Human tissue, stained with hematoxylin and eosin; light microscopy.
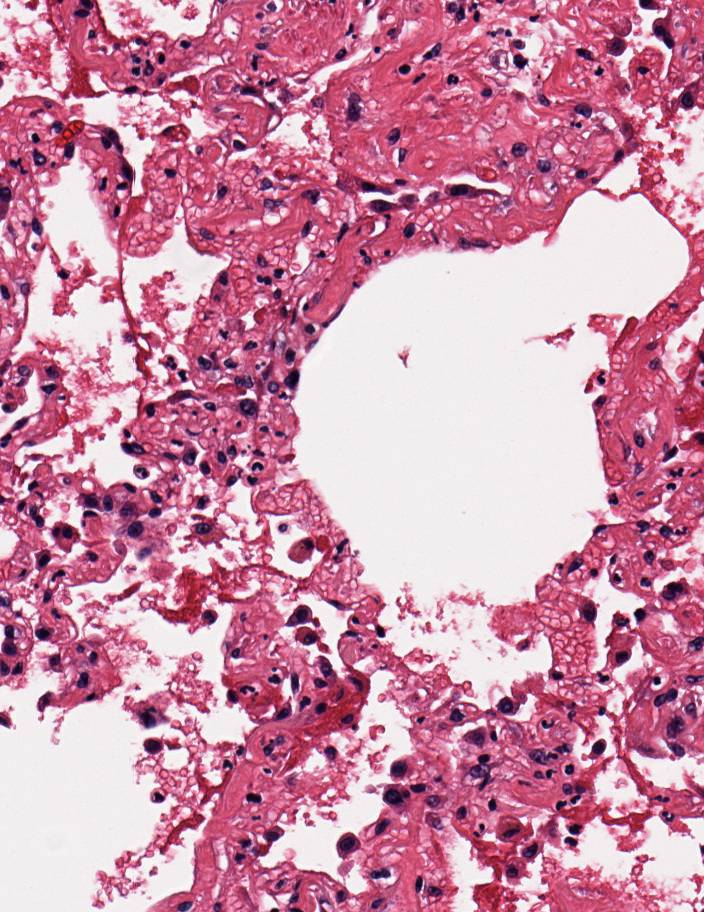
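Lung, H&E. Meshwork of walls enclosing many smaller spaces around a large space. Numerous cells with pale, finely bubbly cytoplasm crowd along the walls and within the smaller spaces. No fat cells in the field.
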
